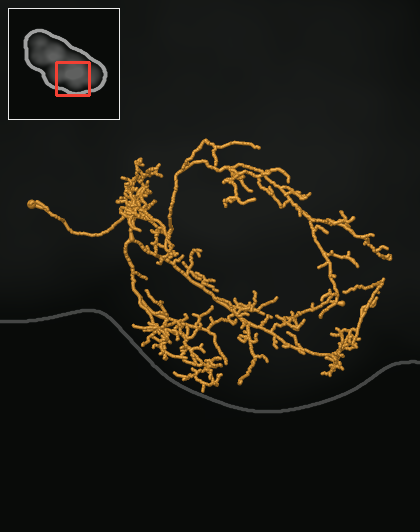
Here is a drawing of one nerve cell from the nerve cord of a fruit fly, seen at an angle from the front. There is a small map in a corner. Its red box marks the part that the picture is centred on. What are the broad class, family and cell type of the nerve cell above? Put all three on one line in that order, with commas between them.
nerve-cord intrinsic neuron, hemilineage 03A, IN03A054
